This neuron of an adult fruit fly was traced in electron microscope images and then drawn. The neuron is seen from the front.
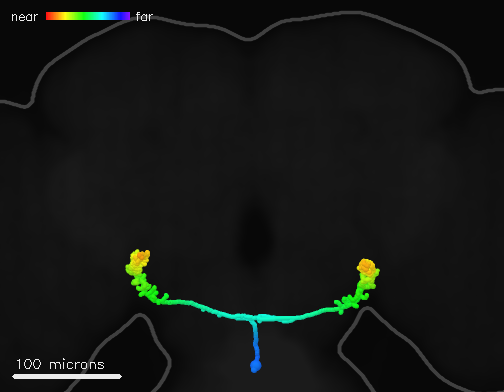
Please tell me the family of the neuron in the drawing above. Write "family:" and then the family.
family: hemilineage LB0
